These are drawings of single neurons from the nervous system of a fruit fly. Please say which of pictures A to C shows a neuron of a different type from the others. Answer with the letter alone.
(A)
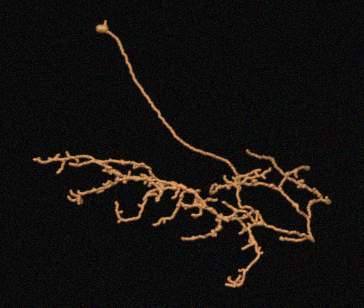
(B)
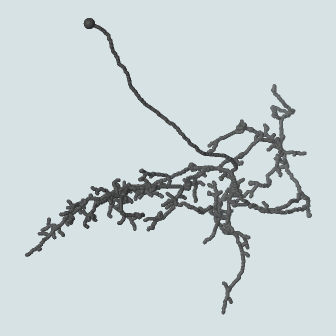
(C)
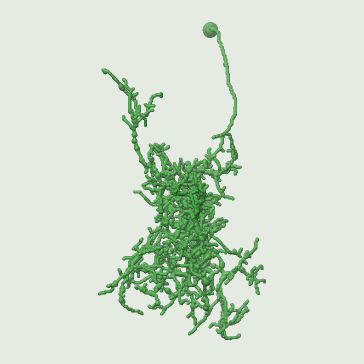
C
